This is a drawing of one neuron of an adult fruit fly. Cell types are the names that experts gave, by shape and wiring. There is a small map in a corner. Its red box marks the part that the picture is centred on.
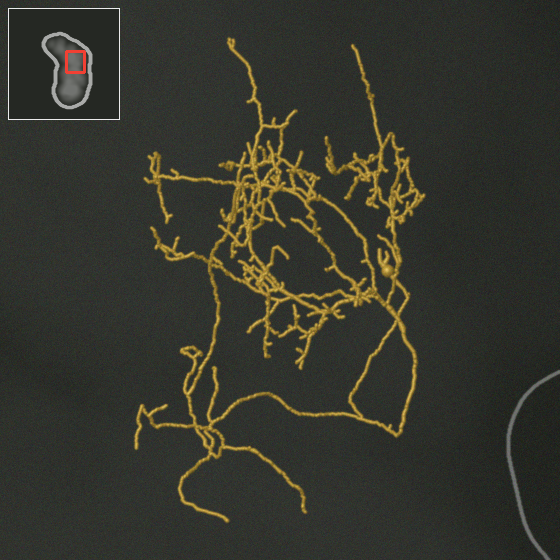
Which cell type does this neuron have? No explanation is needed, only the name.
IN04B028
